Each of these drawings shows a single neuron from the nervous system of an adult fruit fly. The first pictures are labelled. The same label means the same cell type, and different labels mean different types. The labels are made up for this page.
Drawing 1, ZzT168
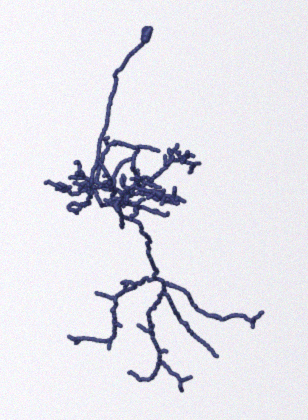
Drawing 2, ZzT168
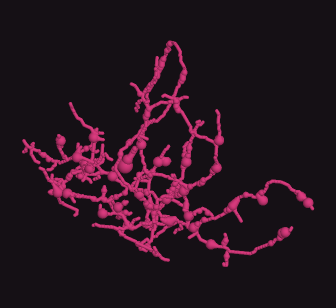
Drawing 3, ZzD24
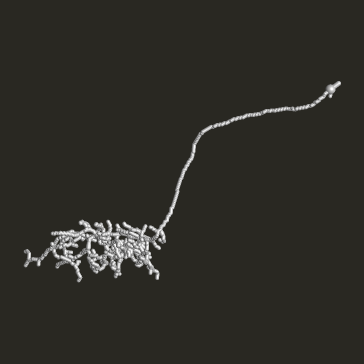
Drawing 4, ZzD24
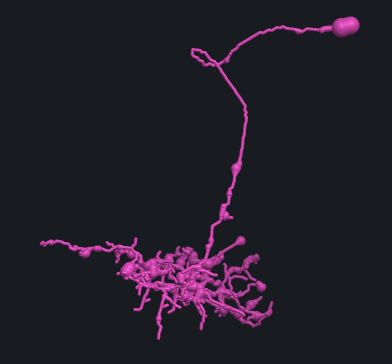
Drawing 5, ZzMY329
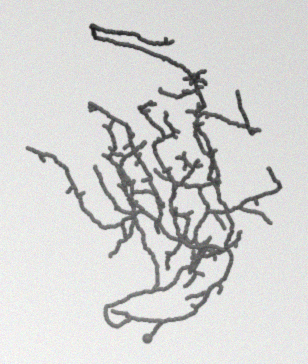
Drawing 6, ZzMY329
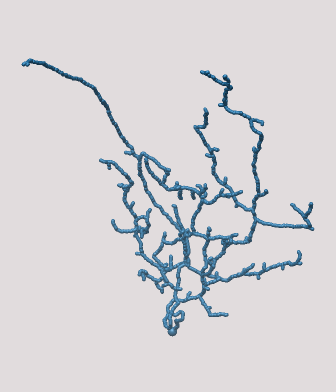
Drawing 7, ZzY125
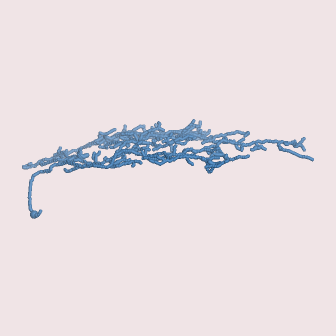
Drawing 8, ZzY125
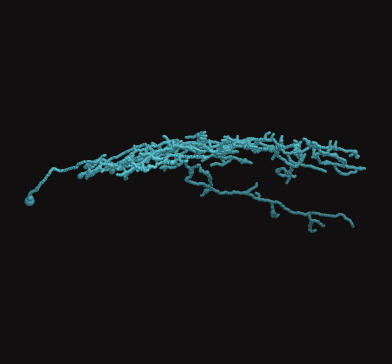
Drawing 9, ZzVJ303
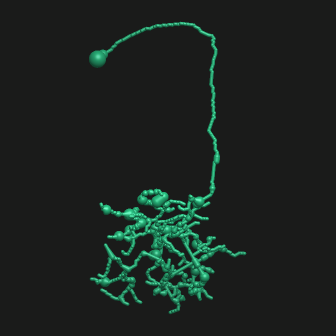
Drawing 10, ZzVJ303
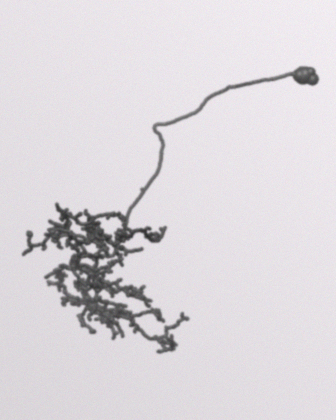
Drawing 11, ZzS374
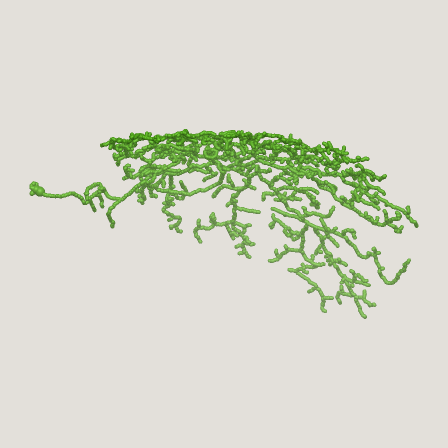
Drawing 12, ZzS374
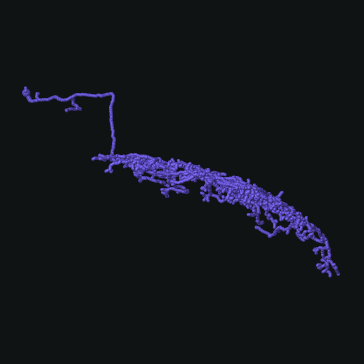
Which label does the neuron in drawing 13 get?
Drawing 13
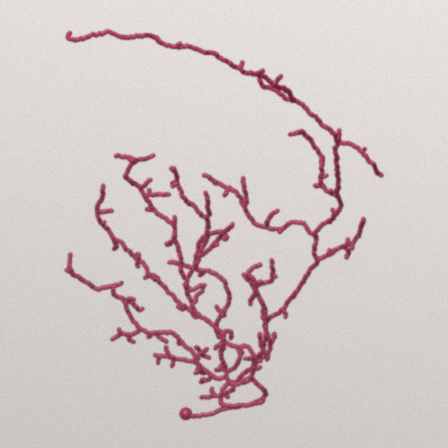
ZzMY329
